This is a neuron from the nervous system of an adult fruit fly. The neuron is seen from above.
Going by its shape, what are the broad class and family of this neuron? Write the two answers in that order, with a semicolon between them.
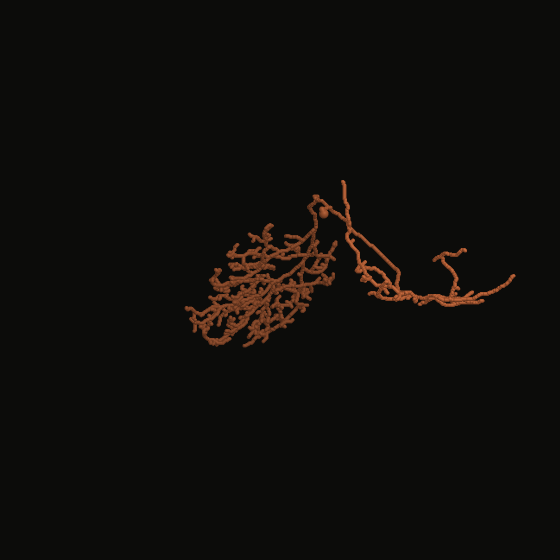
visual projection neuron; MeVP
